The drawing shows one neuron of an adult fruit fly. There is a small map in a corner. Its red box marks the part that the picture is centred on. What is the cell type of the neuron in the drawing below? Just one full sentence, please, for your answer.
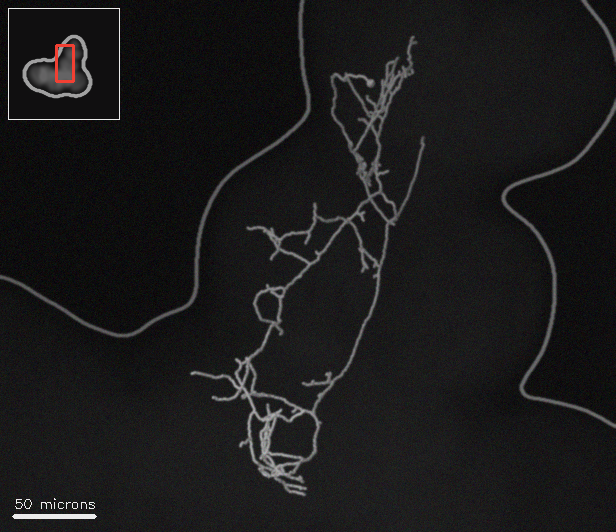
Within the cell type IN17A053 sits this neuron.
